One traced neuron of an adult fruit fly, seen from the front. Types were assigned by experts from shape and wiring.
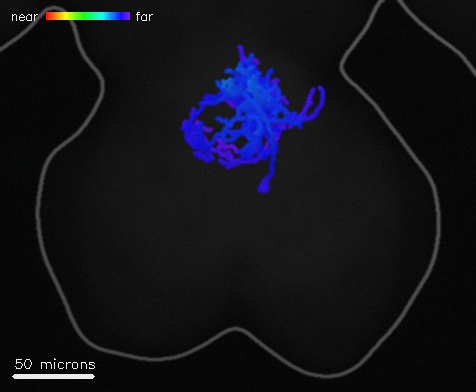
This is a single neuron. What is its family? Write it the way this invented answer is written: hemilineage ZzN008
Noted: hemilineage 00A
